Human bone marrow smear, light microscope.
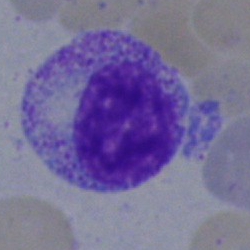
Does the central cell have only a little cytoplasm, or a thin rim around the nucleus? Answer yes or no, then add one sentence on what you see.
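No. The cytoplasm forms a broad crescent on the left side of the nucleus.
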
